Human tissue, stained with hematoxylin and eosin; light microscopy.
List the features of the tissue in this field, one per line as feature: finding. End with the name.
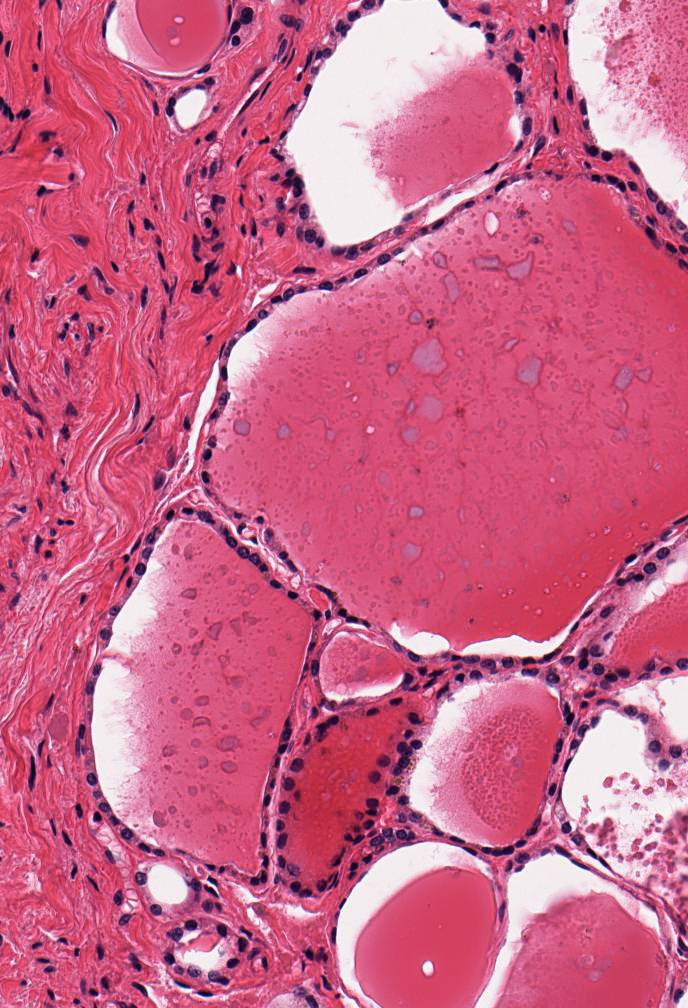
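Follicles: closely packed, centre and right
Stroma: fibrous band down the left side
Epithelium: single layer, flattened to low cuboidal
Nuclei: small, dark, round to oval, in an even row, no crowding or overlap
Colloid: large central follicle holds many small pale round spots
Name: thyroid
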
